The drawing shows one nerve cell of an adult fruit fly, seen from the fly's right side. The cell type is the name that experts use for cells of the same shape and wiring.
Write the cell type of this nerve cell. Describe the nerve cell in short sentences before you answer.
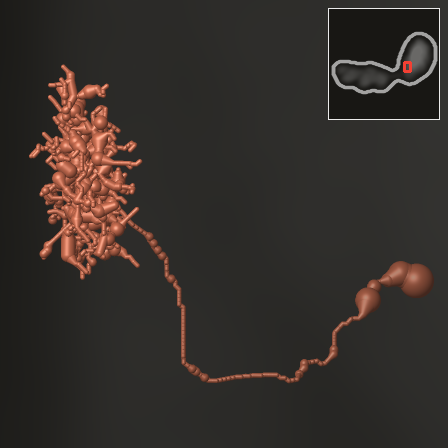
The picture shows dozens of branch ends. In this view it is about as wide as it is tall. Its broad class is optic-lobe intrinsic neuron. The cell type is LPi43.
